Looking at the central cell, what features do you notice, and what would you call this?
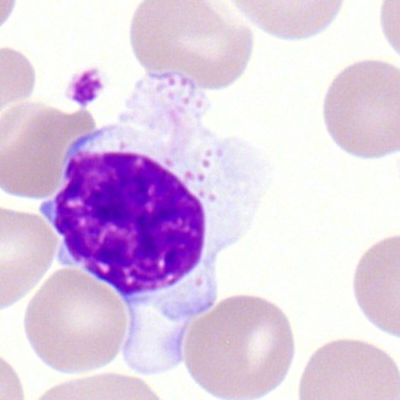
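Nucleus placed toward the left side of the cell. Chromatin dark purple, coarsely clumped. Cytoplasm abundant, very pale grey-blue. Small pink-red granules scattered, mainly in the upper right part of the cytoplasm. Identification: lymphocyte.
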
